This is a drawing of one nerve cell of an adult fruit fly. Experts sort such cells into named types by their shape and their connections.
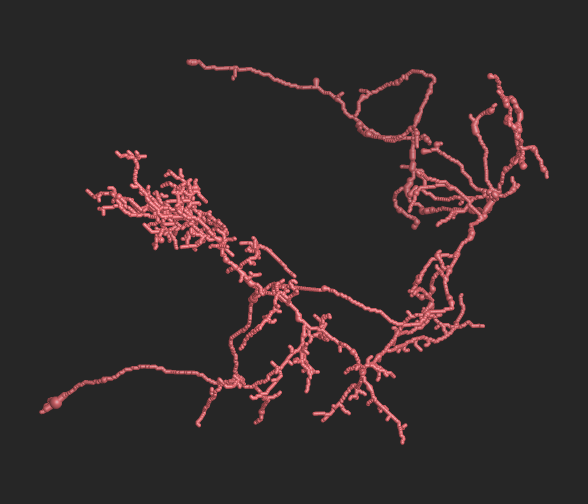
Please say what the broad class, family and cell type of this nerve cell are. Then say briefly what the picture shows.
Its broad class is central-brain intrinsic neuron. Its family is hemilineage WEDa2. The cell type is PLP021. Its cell body lies at the lower left of the picture. As drawn here it is wider than it is tall.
